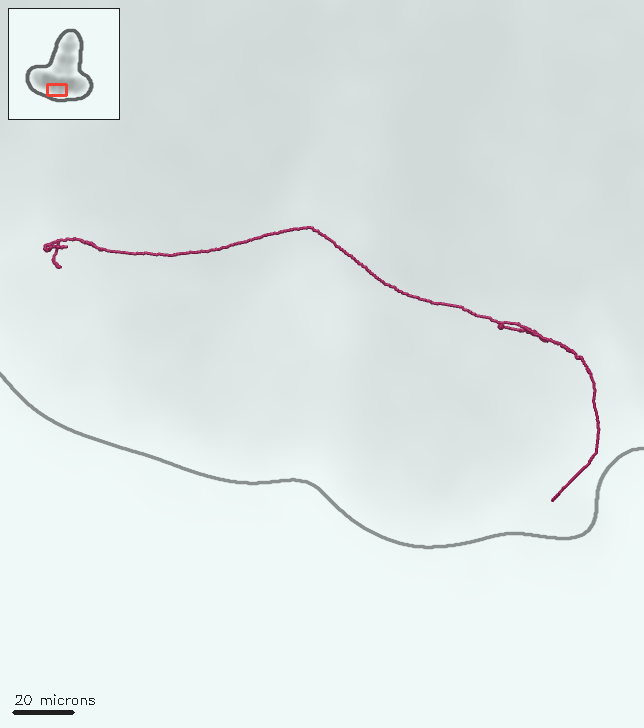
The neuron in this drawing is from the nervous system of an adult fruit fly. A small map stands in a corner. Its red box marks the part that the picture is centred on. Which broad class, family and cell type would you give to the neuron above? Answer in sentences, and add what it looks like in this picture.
This is a sensory neuron entering the brain. The name of its family is class olfactory. Its cell type is ORN_DL3. No cell body is drawn. From left to right in the picture it spans about 190 microns. It has a dozen or fewer branch ends.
